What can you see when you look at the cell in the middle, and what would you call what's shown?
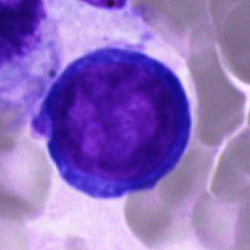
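First, outline: round. Next, chromatin: purple, mottled with paler patches. Then cytoplasm: a thin deep blue rim around the nucleus. Last, a small blue bulge projecting from the left edge of the cell. Name: proerythroblast.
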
